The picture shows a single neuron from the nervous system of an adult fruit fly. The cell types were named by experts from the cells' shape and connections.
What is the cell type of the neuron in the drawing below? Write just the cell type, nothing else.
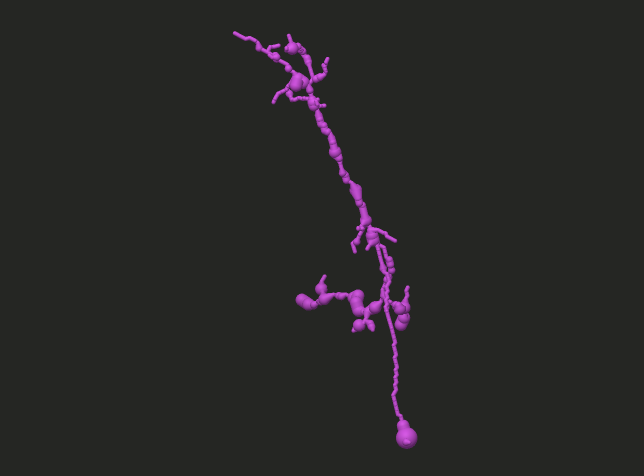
Mi13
